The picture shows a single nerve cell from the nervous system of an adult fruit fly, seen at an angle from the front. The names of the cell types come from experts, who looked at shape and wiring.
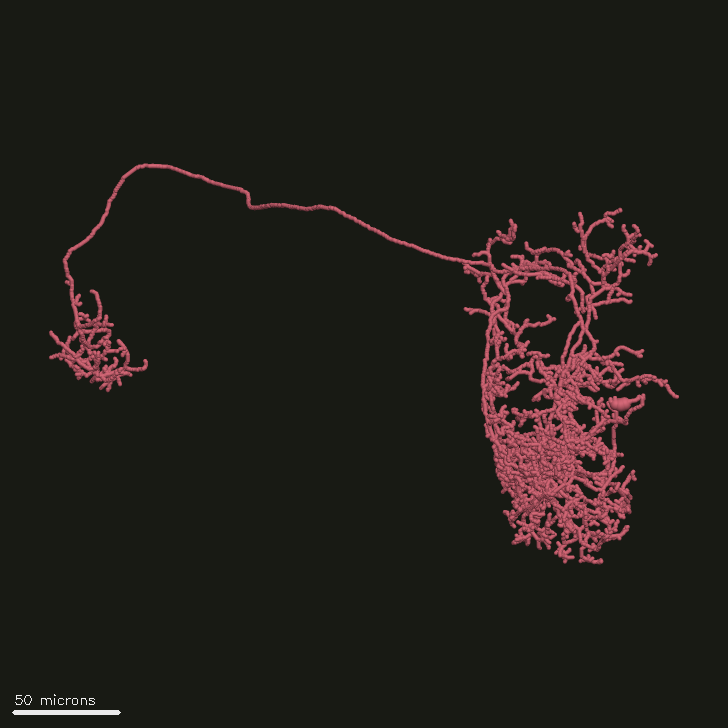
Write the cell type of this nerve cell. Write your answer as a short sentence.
The cell type is AVLP160.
